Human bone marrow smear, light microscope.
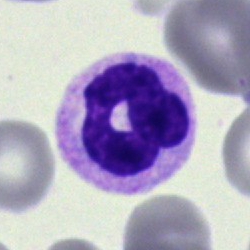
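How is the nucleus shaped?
As a closed ring around a small clear central hole; the ring is lumpy, with bulging lobes on its right side.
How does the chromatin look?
Dark purple and coarsely clumped.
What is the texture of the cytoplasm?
Fine and faintly granular, without coarse granules.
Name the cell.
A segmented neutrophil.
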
